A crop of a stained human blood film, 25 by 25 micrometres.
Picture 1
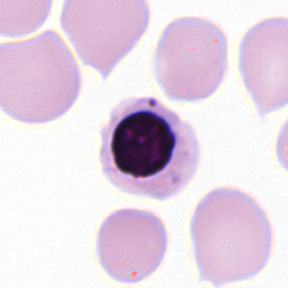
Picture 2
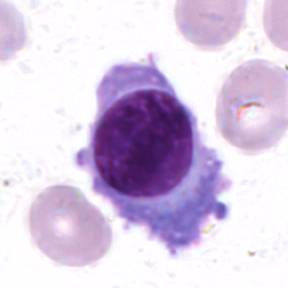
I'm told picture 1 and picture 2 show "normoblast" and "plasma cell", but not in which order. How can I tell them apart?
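Picture 1 is the normoblast and picture 2 is the plasma cell. Looking at picture 1, the cell is about 9 micrometres across, with a round nucleus about 6 micrometres across that fills about 40% of its area. That nucleus is very dark purple, its chromatin dense and coarsely clumped. It sits off-centre toward the upper left, so the cytoplasm makes a wider band on the right. The cytoplasm there is pale lilac-grey rather than deep blue, and I notice a single small dark purple dot at its top edge.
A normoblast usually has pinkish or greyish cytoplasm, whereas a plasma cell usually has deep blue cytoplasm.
Turning to picture 2, the nucleus is also round, but larger, about 9 micrometres across. It, too, lies off-centre toward the upper left, and the cytoplasm is widest below and to the right of it. The outline here is irregular and ragged rather than smooth, and small rounded blebs protrude from the lower right edge of the cytoplasm.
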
